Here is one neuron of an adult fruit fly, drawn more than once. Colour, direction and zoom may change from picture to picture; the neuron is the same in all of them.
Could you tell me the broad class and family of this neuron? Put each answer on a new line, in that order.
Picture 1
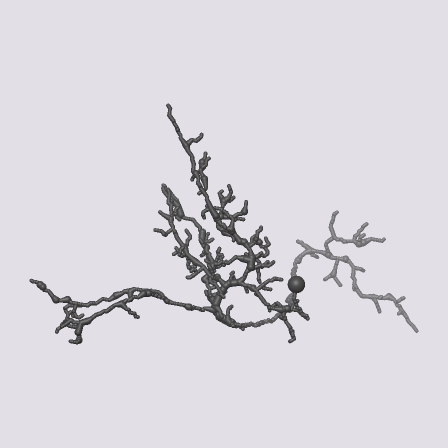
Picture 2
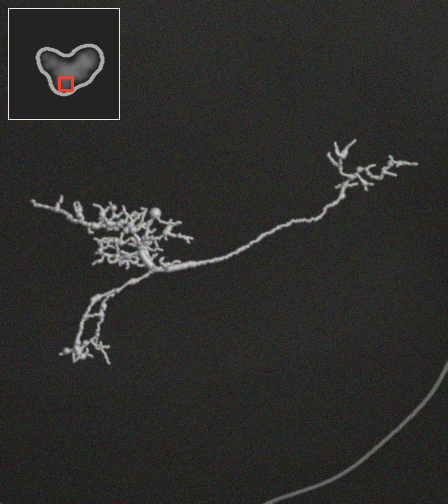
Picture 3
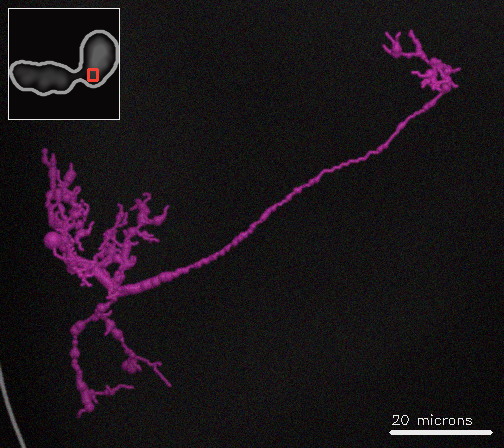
optic-lobe intrinsic neuron
Y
